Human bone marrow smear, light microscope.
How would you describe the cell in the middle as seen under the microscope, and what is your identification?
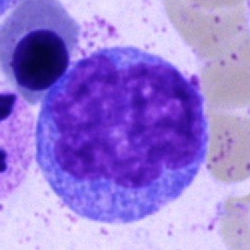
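First, the outline is round and smooth. Next, the nucleus sits toward the top, leaving a broader band of cytoplasm beneath it. Then, the chromatin is clumped into darker purple patches with paler spaces between. Last, the cytoplasm is blue. The cell is a monocyte.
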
